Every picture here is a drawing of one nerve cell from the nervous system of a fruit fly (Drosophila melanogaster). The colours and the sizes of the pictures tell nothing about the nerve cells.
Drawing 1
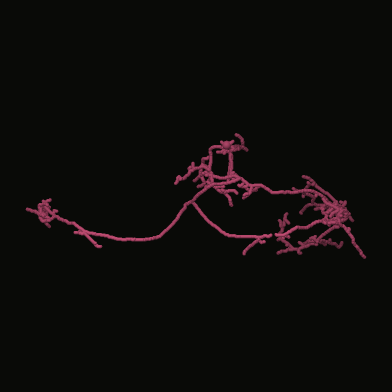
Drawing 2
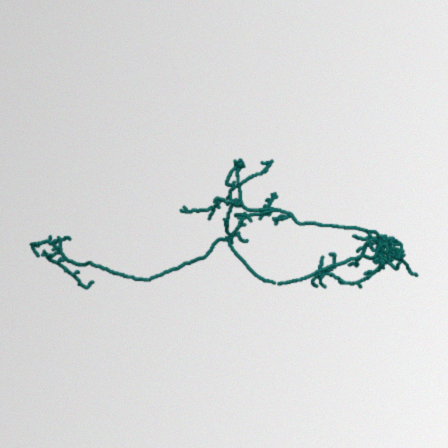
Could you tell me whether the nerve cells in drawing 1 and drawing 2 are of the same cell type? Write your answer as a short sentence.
They are of the same cell type.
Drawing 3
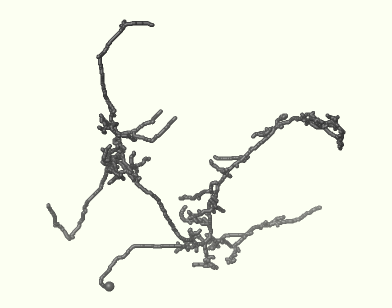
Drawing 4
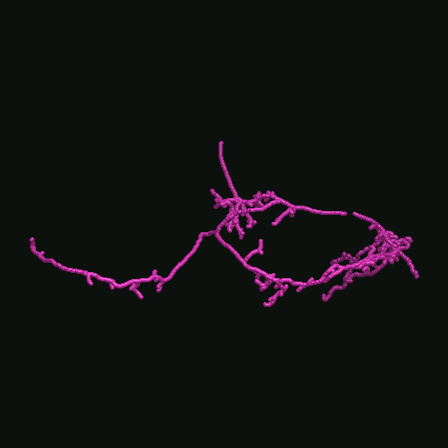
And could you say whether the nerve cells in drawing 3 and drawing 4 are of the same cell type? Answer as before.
They are of different cell types.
